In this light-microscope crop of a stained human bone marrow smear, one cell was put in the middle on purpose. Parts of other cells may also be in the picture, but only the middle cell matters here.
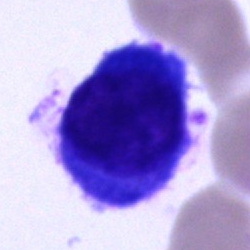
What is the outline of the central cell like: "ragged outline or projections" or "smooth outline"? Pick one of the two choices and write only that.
Ragged outline or projections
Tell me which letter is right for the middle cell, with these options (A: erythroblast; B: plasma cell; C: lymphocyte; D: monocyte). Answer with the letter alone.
B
